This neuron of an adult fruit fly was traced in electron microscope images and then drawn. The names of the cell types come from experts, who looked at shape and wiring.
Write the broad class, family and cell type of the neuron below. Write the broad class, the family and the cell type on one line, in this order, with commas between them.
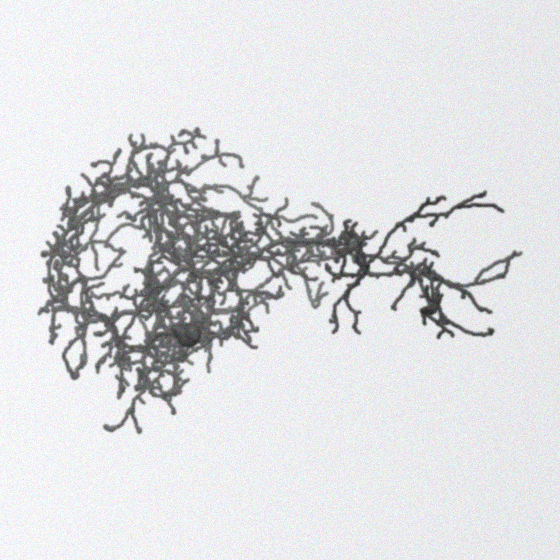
nerve-cord intrinsic neuron, hemilineage 08A, IN08A008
